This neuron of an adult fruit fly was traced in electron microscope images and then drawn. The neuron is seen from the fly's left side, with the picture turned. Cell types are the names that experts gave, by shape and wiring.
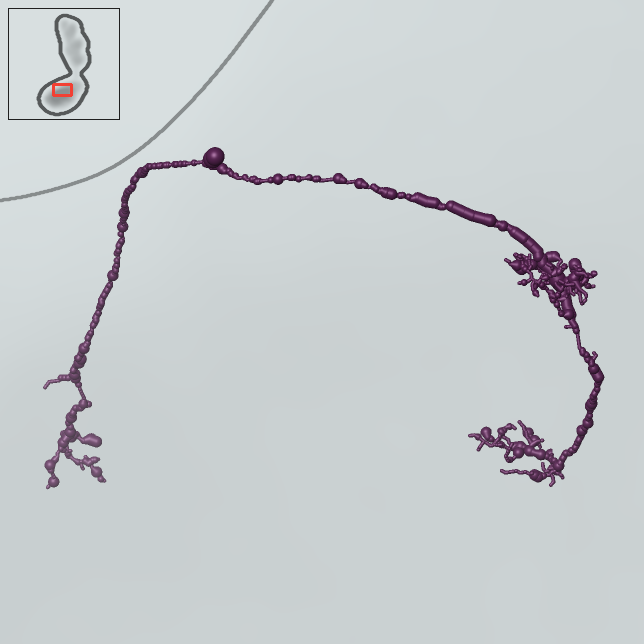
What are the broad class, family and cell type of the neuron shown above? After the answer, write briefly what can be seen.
This is a visual projection neuron. The family is LLPC. Its cell type is LLPC2. Dozens of branch ends can be seen. In this view it is wider than it is tall.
